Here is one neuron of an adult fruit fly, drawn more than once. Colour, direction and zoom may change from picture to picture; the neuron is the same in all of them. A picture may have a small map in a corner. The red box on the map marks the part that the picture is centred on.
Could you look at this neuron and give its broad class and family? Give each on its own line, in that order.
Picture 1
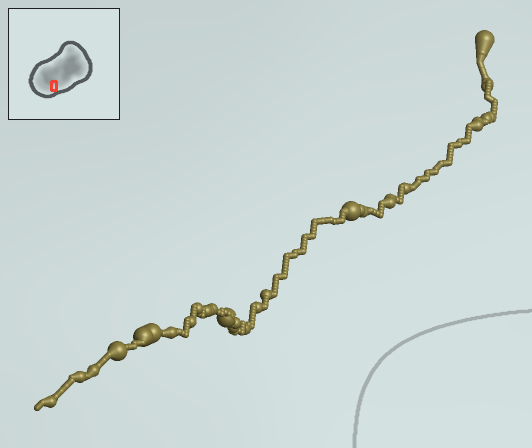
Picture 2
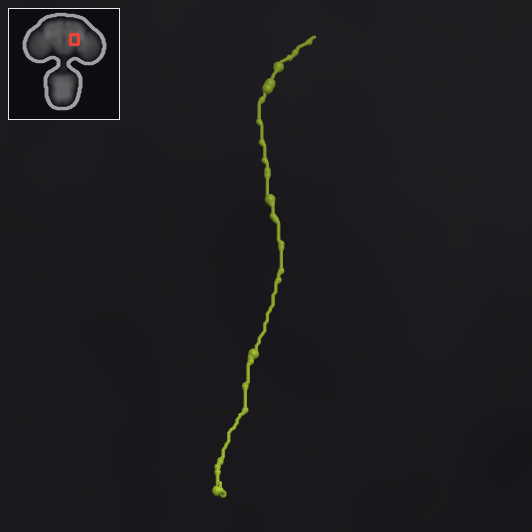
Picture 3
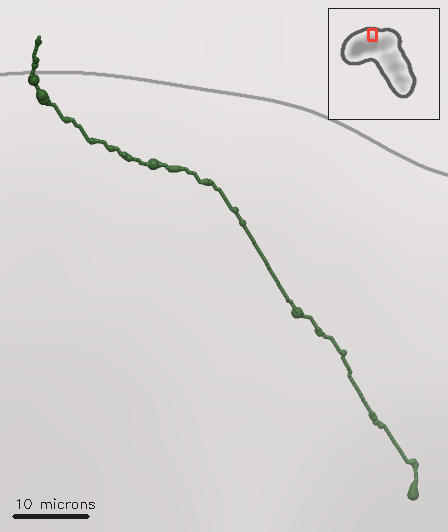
sensory neuron entering the brain
class mechanosensory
